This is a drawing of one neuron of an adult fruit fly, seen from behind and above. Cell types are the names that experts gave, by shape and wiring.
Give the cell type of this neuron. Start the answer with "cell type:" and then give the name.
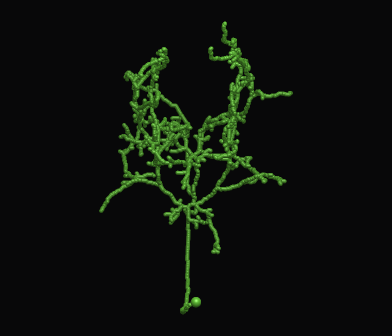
cell type: SAD101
